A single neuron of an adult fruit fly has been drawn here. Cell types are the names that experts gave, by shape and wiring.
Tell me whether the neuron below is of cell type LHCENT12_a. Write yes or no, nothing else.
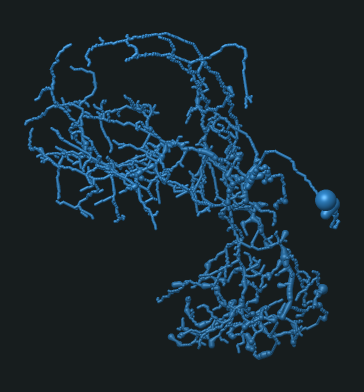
yes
